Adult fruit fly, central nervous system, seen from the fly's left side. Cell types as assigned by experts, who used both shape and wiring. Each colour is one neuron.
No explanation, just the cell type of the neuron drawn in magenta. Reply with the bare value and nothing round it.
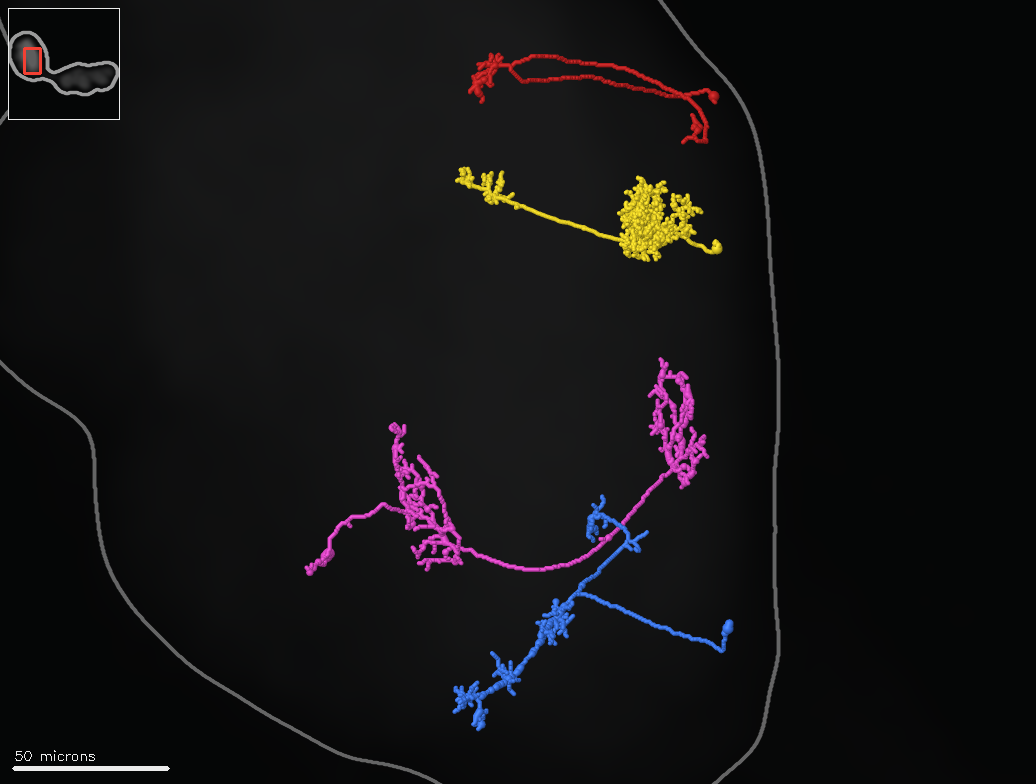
TmY15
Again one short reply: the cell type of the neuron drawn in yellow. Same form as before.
Y3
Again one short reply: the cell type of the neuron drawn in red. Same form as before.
T3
